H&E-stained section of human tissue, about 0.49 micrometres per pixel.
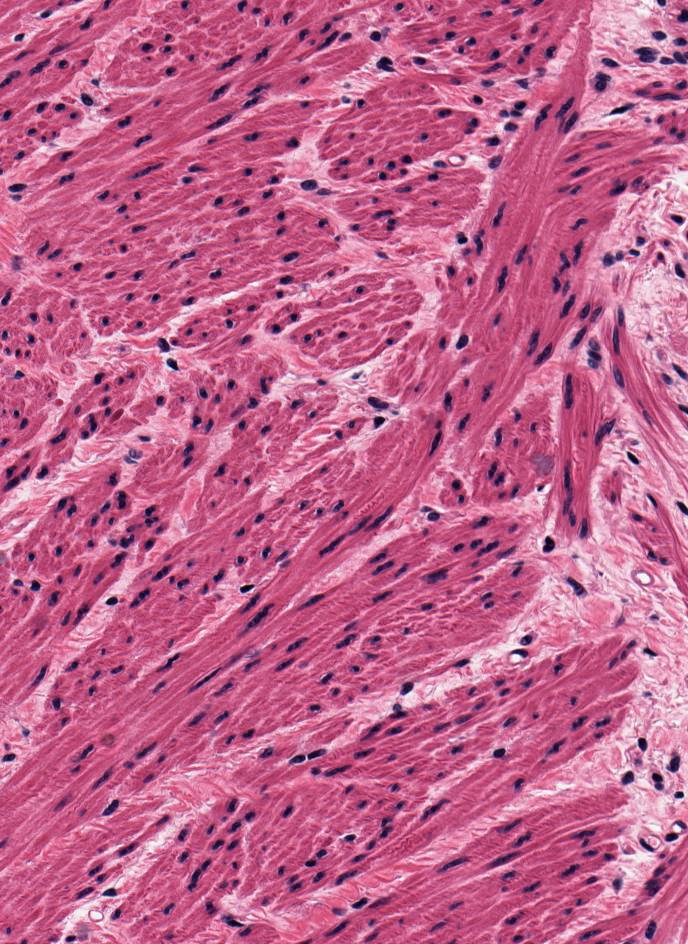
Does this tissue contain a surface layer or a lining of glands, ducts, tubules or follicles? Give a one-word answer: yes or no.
No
